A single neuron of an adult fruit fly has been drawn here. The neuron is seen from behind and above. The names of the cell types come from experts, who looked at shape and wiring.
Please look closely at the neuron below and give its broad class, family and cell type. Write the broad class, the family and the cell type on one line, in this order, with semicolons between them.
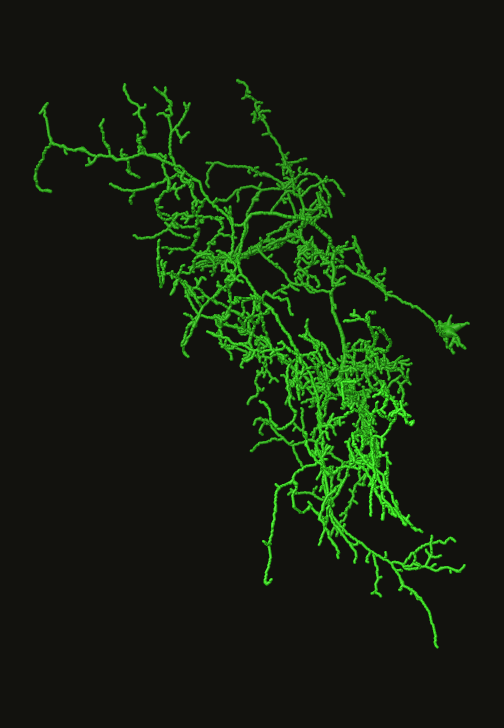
nerve-cord intrinsic neuron; hemilineage 10B; IN10B003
